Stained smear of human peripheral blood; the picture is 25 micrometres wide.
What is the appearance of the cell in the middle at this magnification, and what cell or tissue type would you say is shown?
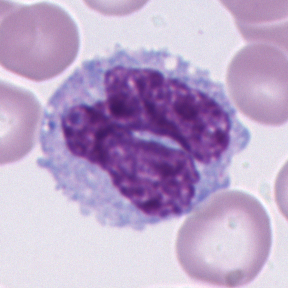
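You can see a narrow pale slit running across the middle of the nucleus, between its folds. The chromatin's dark purple, lacy and streaky, with small paler gaps. There's a rim of pale grey-blue cytoplasm all the way round the nucleus, finely grainy, with no coarse coloured granules. The cell's about 18 by 16 micrometres, and its nucleus, about 15 by 13 micrometres, takes up about 60% of the cell's area. It's a monocyte.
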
